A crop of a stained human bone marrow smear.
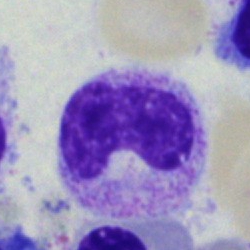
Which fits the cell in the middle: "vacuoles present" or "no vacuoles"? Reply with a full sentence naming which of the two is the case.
There is no vacuole to be seen in its cytoplasm.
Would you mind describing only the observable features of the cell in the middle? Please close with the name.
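Kidney-shaped, the nucleus has its indentation on the lower side. Chromatin is coarsely clumped, with darker patches. The cytoplasm is pale pinkish-lilac, with fine pink-violet granules scattered throughout. This cell is a metamyelocyte.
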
